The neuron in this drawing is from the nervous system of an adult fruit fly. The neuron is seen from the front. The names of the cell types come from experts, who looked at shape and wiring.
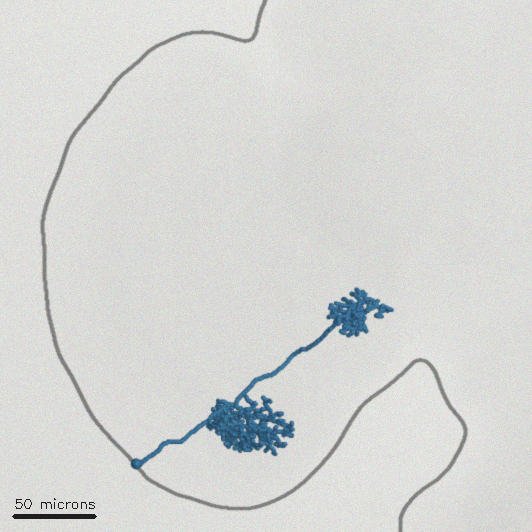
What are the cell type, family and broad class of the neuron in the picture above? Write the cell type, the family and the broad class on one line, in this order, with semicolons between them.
Tm32; Tm; optic-lobe intrinsic neuron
